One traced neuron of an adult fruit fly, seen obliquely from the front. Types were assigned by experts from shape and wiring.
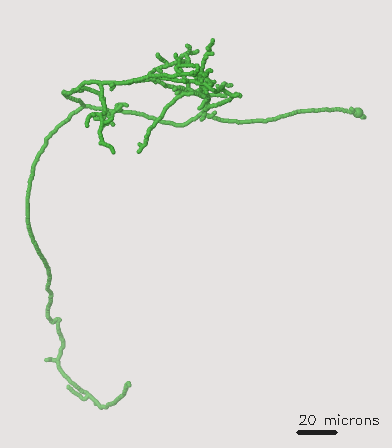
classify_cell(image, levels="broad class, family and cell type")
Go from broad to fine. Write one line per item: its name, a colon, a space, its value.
broad class: central-brain intrinsic neuron
family: hemilineage SMPpv2_dorsal
cell type: SIP053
